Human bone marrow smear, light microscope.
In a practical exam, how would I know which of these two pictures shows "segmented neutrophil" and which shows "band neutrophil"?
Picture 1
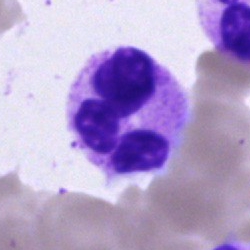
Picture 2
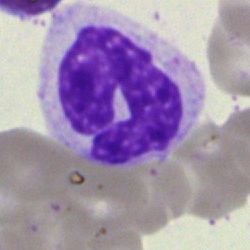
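Picture 1 is the segmented neutrophil, and picture 2 is the band neutrophil. Looking at the nucleus first, in picture 1 it is in lobes, the largest of them lying in the upper part of the cell. In picture 2, by contrast, the nucleus is deeply indented into a horseshoe shape.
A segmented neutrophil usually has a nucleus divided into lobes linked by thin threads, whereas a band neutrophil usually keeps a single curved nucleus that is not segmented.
So the lobes in picture 1 and the single horseshoe in picture 2 are what set the two apart. Turning to the chromatin, I see it dense and dark purple in picture 1, and clumped into darker patches with paler spaces between them in picture 2. In picture 1 a moderate rim of pale lilac cytoplasm surrounds the lobes and contains fine purplish granules, while in picture 2 the cytoplasm is pale lilac-grey and the outline is smooth and roughly round to oval.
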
